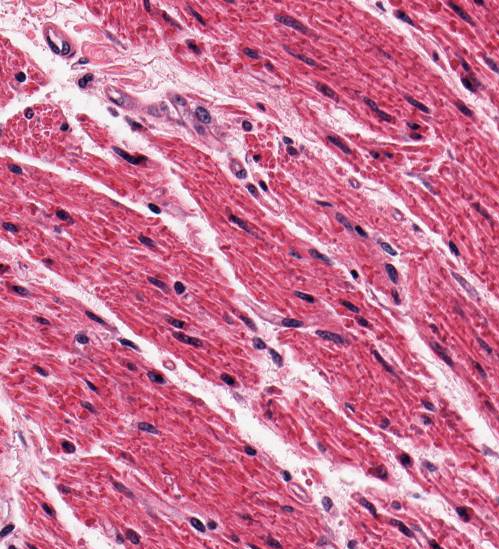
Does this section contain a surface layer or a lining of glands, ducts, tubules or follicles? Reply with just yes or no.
No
